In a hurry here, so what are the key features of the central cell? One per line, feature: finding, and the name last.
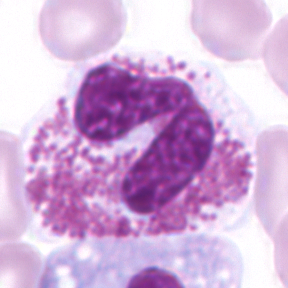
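Nucleus: two lobes
Lobe position: one upper left, the other lower and to the right
Cytoplasm: crowded with many granules
Granule colour: pinkish-red
Name: eosinophil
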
